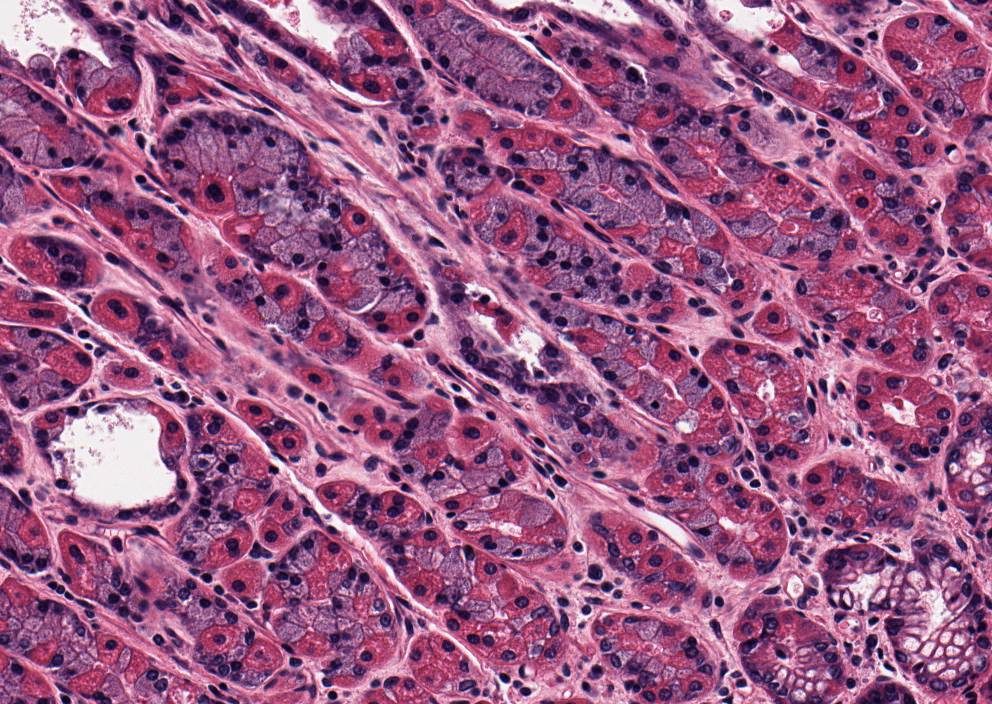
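Stomach: large gland cells with bright pink cytoplasm and one round central nucleus lie scattered along the glands; between them, cells with purple-grey granular cytoplasm have nuclei toward the base. Lower-right glands show pale, clear, bubbly cytoplasm. Thin pink stroma with spindle-shaped and small dark round nuclei separates glands.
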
